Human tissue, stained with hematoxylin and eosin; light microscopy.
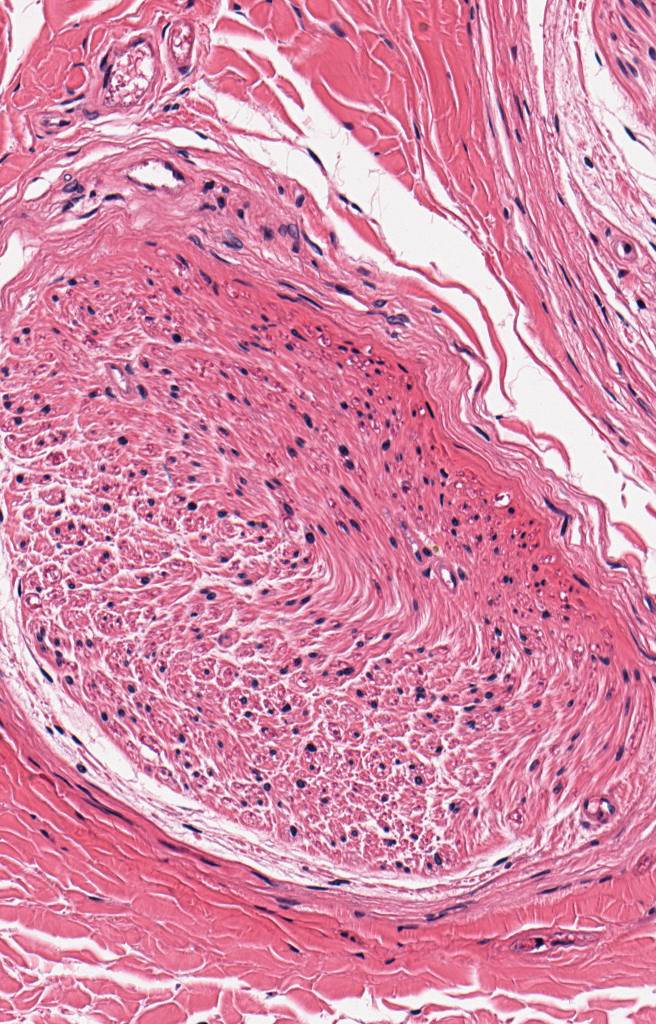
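Tibial nerve: a large oval bundle of fine fibres fills most of the left and centre of the field. Look first at its lower left, where the fibres are cut across and show as small round profiles with pale, bubbly centres. Now follow the bundle to its upper right, where the fibres run lengthwise in wavy curves. Small dark nuclei, oval to elongated, are scattered evenly throughout.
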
